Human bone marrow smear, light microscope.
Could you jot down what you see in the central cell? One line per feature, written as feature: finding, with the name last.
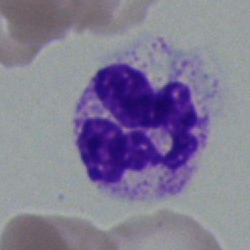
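Chromatin: see how dark purple and dense it looks
Shape: a roughly round outline
Cytoplasm: pale, with only a faint lilac tint
Granules: fine purple ones, scattered through the cytoplasm
Identity: segmented neutrophil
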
